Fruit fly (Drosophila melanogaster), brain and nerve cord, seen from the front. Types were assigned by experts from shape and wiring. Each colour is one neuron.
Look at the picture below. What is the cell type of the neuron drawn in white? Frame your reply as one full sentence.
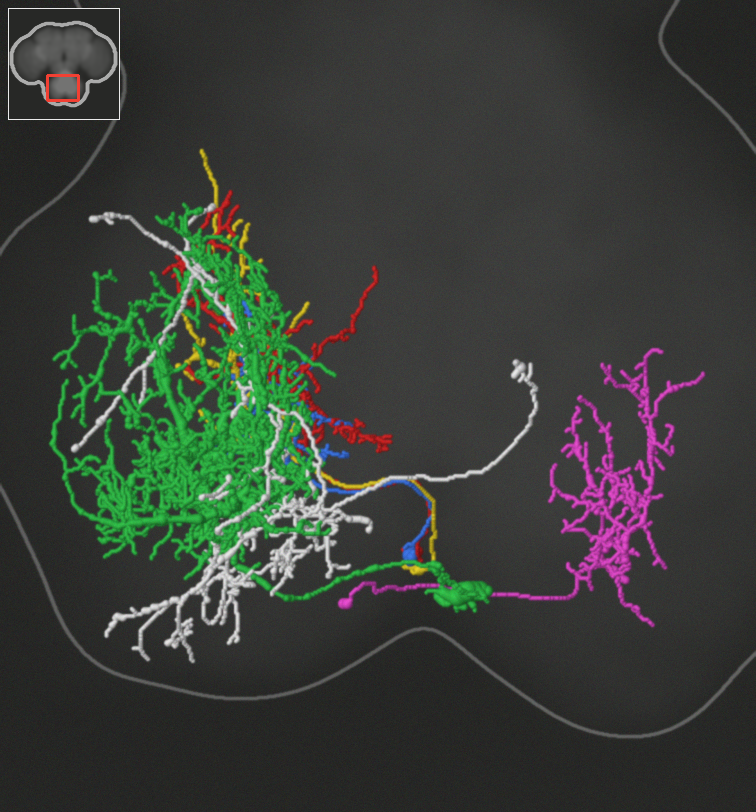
To this neuron applies the cell type name IN09B038.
